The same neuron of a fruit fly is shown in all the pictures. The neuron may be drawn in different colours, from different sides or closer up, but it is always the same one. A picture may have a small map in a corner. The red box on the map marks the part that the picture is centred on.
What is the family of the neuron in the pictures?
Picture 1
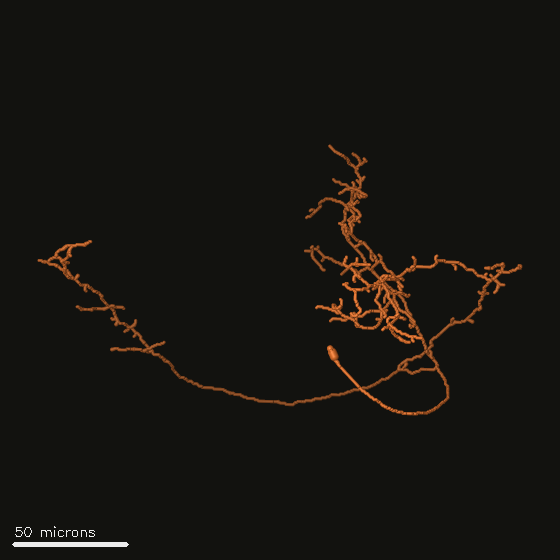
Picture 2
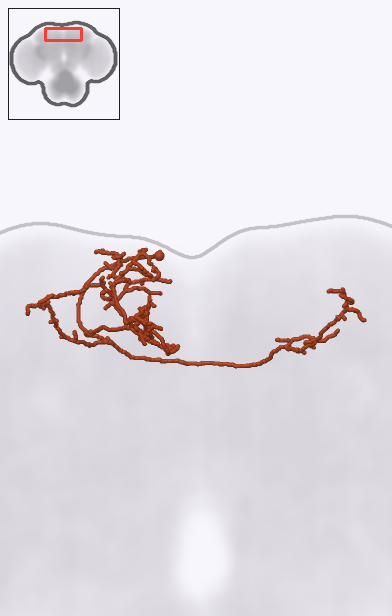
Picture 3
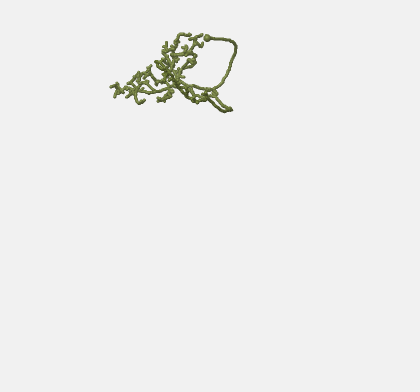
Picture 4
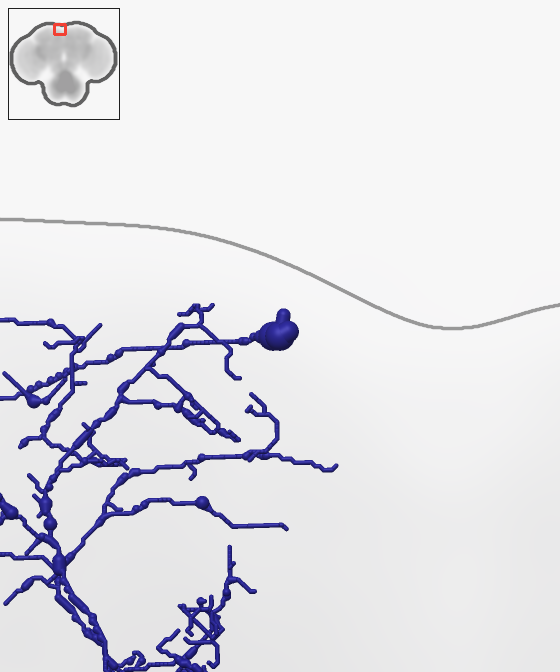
hemilineage SMPp&v1_posterior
